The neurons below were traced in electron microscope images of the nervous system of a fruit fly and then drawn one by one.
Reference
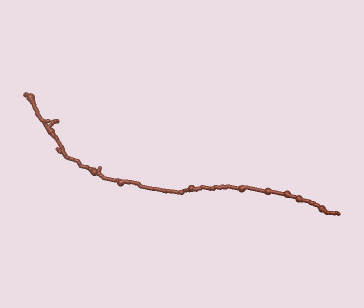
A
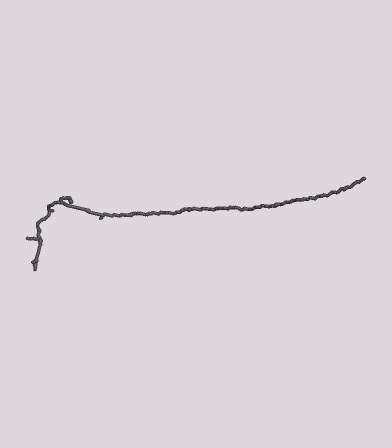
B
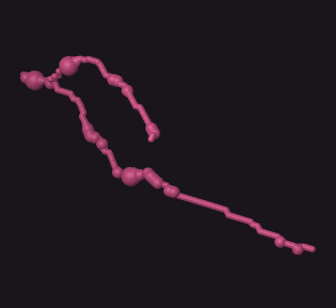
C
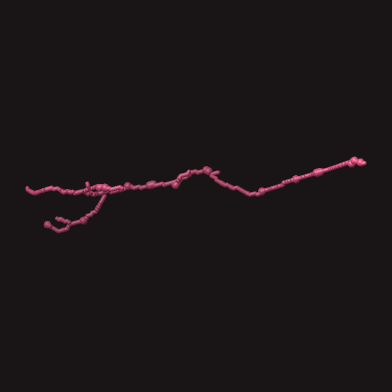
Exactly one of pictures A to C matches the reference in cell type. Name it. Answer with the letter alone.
B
